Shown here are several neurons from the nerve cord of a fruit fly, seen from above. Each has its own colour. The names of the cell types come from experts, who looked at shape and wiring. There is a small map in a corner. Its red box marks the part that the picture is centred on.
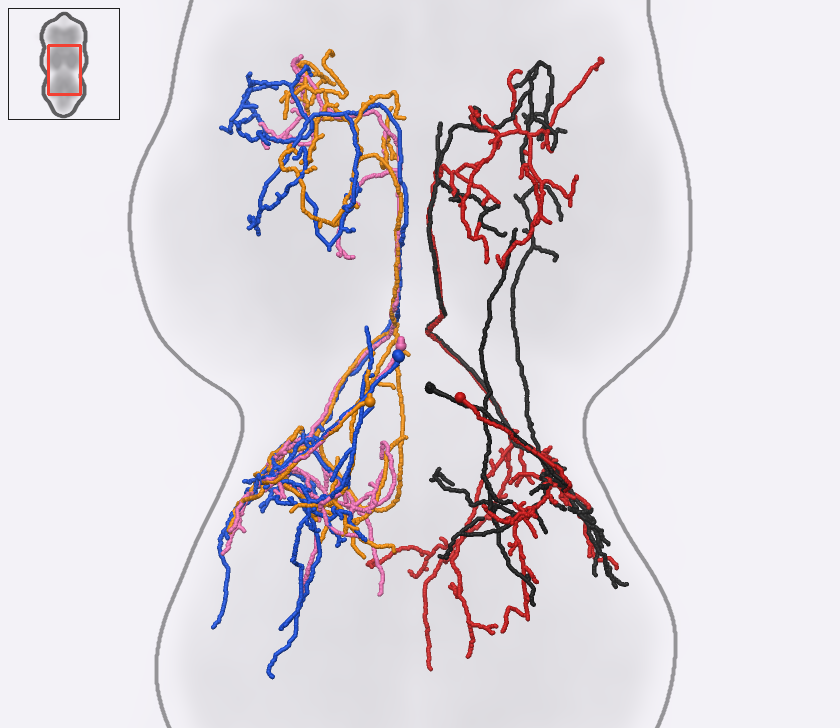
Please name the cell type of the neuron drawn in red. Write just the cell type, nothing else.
IN17A104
